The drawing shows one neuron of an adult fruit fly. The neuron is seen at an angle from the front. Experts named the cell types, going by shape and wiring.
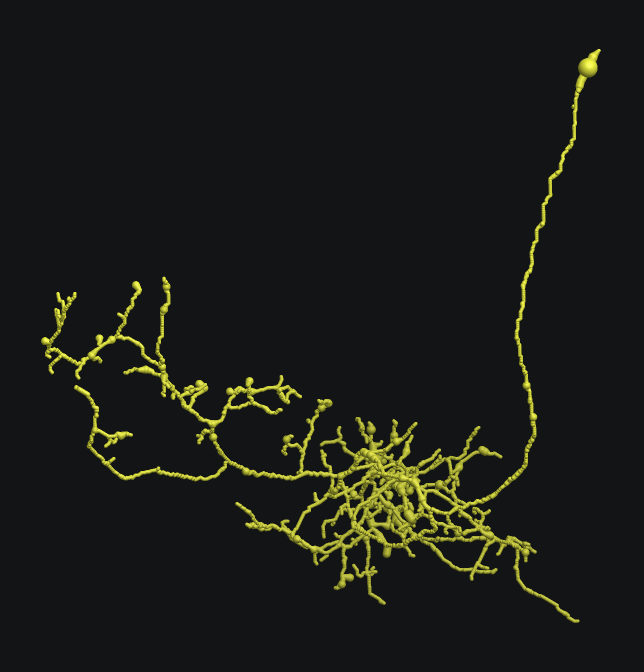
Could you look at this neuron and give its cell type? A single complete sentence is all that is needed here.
Of the cell type WED096 is this neuron.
